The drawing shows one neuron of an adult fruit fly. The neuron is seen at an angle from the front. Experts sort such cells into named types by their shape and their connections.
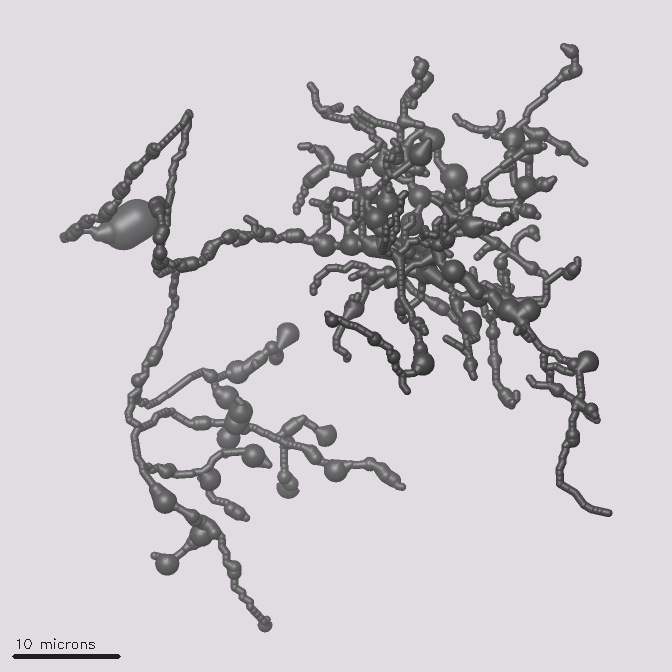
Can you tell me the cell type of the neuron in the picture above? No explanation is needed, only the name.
Li13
